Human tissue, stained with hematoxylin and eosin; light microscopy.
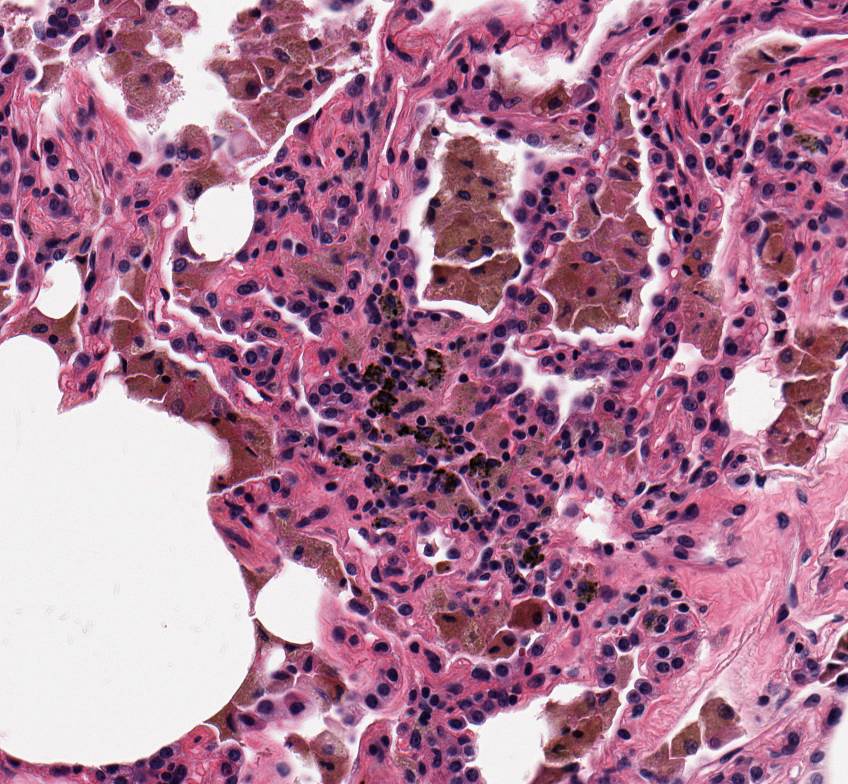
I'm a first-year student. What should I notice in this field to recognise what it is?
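An alveolus is the main structure in this field. A large empty rounded space fills the lower left, and narrow white clefts separate many macrophage clusters from the walls around them.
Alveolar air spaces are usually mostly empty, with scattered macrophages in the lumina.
Here the walls are widened by pink collagen, broadest at lower right. Coarse black pigment granules lie clumped in the centre.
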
